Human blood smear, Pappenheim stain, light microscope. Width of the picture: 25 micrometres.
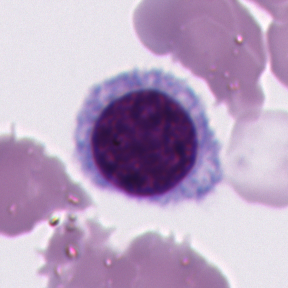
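Hairy cell, the central cell in this stained smear of peripheral blood. Its edge looks ragged, with fine hair-like projections running all the way around. The nucleus seems to sit near the centre, with cytoplasm surrounding it on every side. I can't make out a distinct nucleolus in it. The cytoplasm forms a moderate rim, narrower than the nucleus's radius. The nucleus is round in outline and measures about 9 micrometres across.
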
